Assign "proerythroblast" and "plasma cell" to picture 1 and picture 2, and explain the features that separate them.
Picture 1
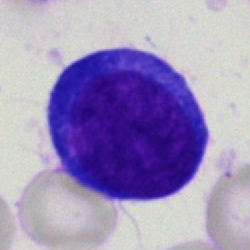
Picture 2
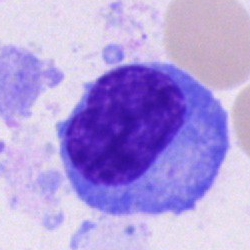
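In picture 1 the cell is a proerythroblast; in picture 2 it is a plasma cell. They differ in the amount of cytoplasm: in the proerythroblast it is only a thin rim, stained deep blue and wider on the upper left side than on the lower right, whereas in the plasma cell it is plentiful, forming a broad band on the right and lower sides of the nucleus. The plasma cell's nucleus sits off-centre, pushed toward the upper left of the cell.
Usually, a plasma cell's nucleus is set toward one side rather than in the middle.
No distinct nucleolus can be seen in that nucleus. The proerythroblast has a smooth outline, round to slightly oval, with no projections or blebs on its surface, and no granules are visible in its cytoplasm. A red cell touches the lower left edge of the proerythroblast.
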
